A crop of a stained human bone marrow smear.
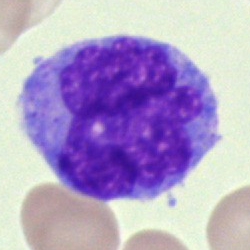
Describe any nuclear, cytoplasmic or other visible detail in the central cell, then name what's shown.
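Outline roughly round, edge slightly uneven. Nucleus fills most of the cell. Chromatin dark purple and clumped, paler gaps between clumps. Cytoplasmic rim widest on the left side. Monocyte.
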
